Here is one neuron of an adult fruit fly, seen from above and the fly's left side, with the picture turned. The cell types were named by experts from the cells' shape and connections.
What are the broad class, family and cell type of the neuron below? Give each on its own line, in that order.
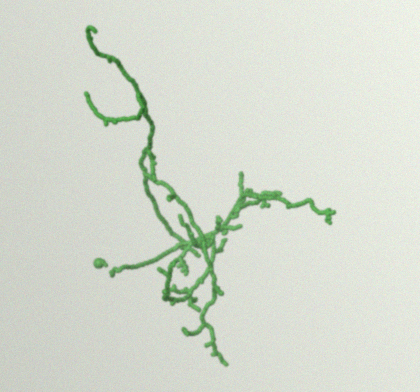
central-brain intrinsic neuron
hemilineage DM6_ventral
PS270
